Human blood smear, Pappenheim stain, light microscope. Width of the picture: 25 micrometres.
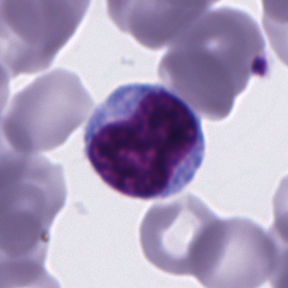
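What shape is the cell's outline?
Round and smooth, about 10 micrometres across.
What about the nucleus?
About 9 micrometres across, filling about 70% of the cell's area, with a shallow notch on its upper edge.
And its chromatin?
Dark purple and coarsely clumped, while the cytoplasm is a pale blue rim, widest at the upper left.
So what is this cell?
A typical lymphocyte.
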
